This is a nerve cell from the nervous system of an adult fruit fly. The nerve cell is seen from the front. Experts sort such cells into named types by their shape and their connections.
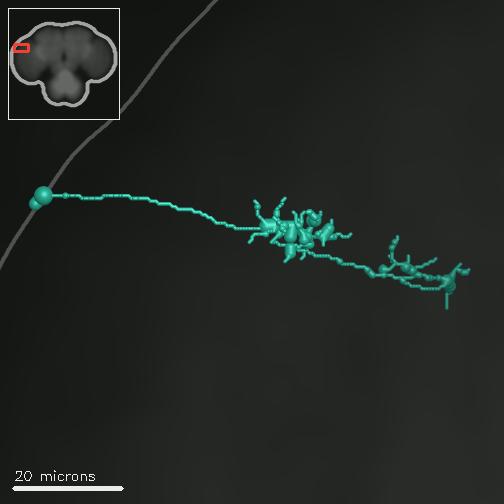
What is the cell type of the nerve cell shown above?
Mi9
